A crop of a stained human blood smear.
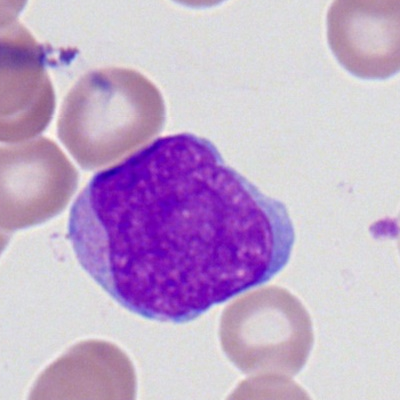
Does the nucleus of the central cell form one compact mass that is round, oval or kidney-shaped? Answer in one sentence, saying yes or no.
Yes, it is a single compact round, oval or kidney-shaped nucleus that this cell has.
